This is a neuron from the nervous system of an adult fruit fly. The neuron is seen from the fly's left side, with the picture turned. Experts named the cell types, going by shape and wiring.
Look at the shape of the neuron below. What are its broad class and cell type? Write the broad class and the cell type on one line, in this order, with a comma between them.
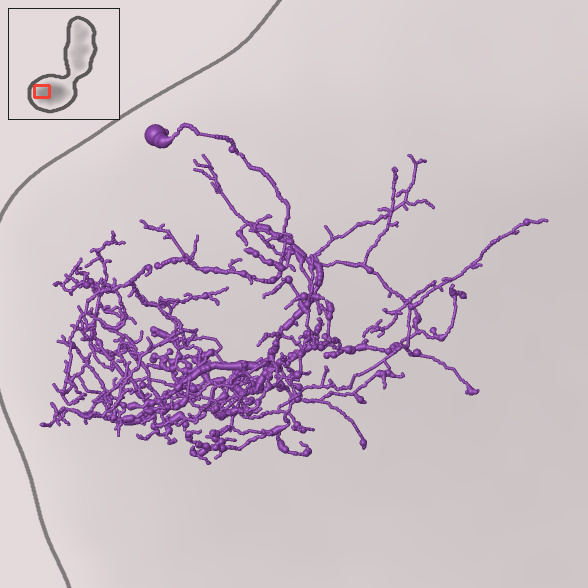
central-brain intrinsic neuron, SLP379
